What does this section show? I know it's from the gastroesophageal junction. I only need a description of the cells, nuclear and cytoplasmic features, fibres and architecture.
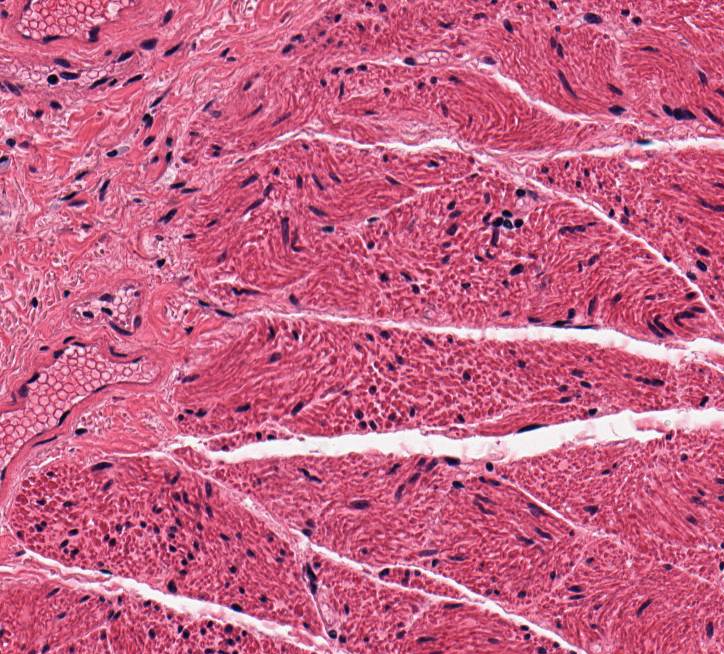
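Most of the field is smooth muscle bundles cut in different planes. Lengthwise-cut cells have elongated, cigar-shaped nuclei; bundles cut across form a mosaic of small pink round profiles with scattered dark nuclei. The upper left corner holds looser connective tissue with wavy pink collagen fibres, not muscle.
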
